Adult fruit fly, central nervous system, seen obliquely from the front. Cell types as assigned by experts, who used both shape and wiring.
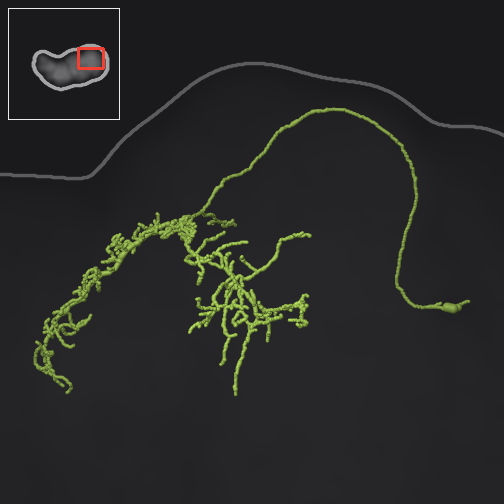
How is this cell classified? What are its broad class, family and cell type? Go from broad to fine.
central-brain intrinsic neuron; hemilineage SIPa1_dorsal; ATL003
